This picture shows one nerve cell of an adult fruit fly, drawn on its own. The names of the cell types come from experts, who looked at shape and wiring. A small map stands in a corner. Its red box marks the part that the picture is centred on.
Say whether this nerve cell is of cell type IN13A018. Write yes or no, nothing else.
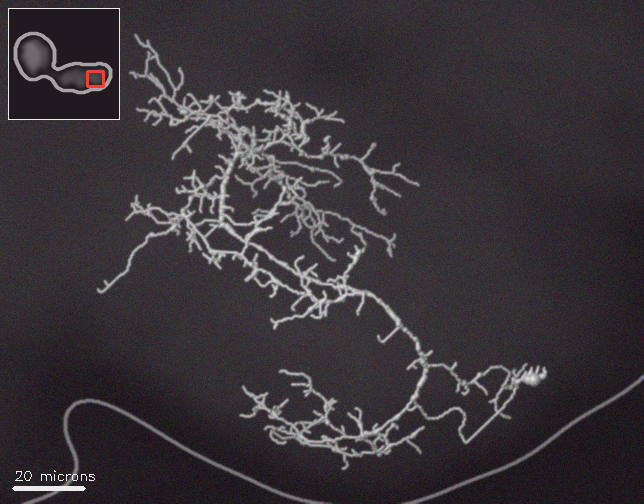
no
